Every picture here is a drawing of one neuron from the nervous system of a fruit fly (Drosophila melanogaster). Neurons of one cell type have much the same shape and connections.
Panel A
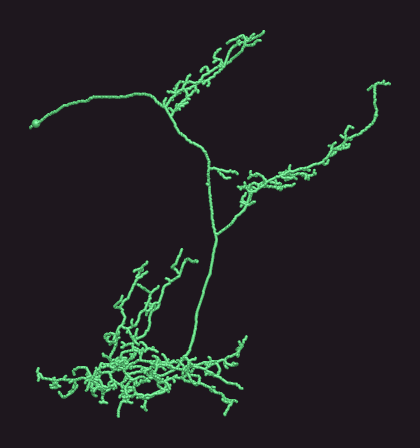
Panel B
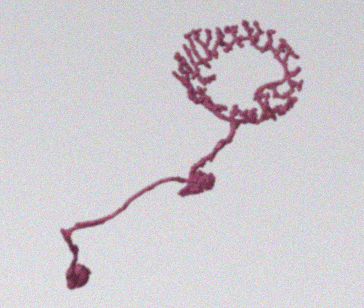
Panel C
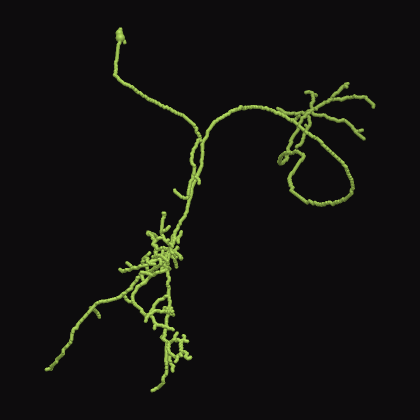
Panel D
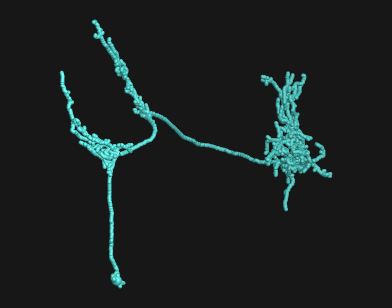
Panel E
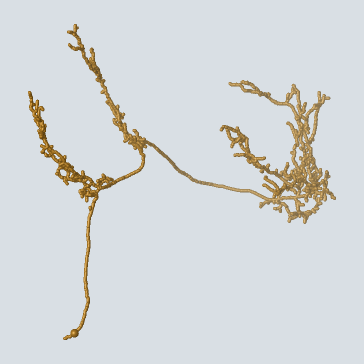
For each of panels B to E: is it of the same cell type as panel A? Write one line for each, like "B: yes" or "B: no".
B: no
C: no
D: yes
E: yes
